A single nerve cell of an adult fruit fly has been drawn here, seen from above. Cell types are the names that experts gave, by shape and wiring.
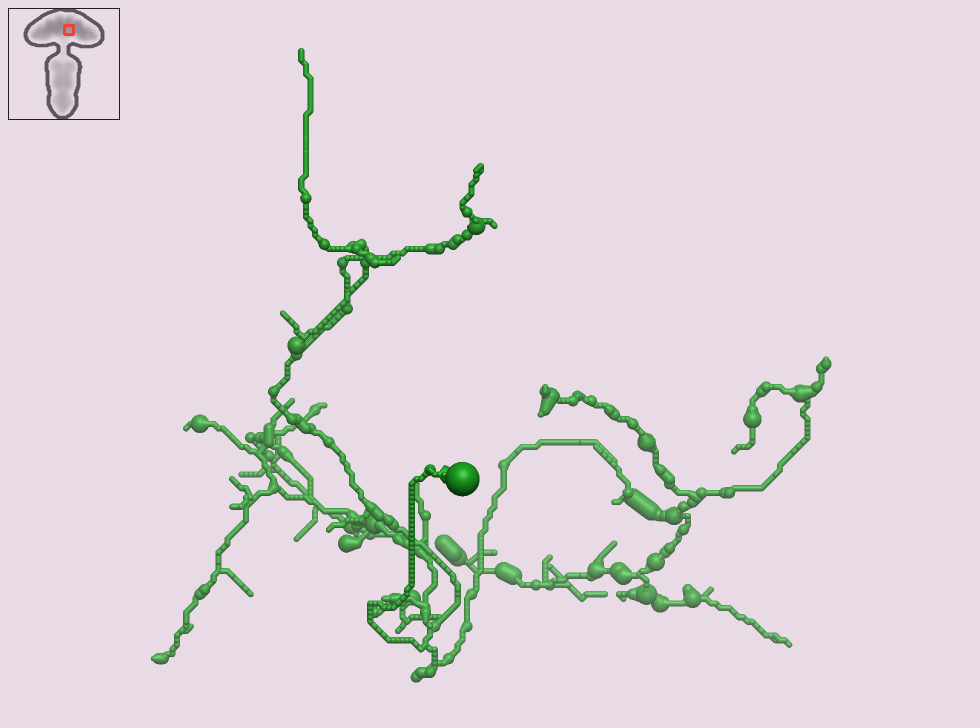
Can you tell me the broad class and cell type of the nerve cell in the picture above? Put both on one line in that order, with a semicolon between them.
central-brain intrinsic neuron; CB1844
